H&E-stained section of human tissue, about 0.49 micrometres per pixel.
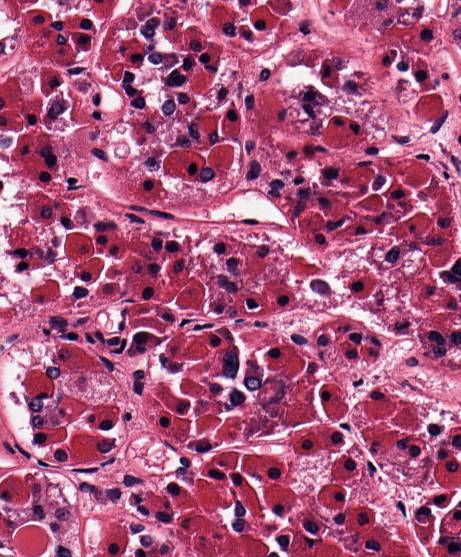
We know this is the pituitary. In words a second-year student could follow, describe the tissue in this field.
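Large cells packed in nests and cords separated by thin septa occupy the whole field. Most are polygonal, with abundant, densely eosinophilic cytoplasm. Some nests, for example in the upper centre, contain cells with paler, granular to vacuolated cytoplasm among deeply pink ones. Smaller cells with dark, round, dense nuclei are scattered between the large pink cells.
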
